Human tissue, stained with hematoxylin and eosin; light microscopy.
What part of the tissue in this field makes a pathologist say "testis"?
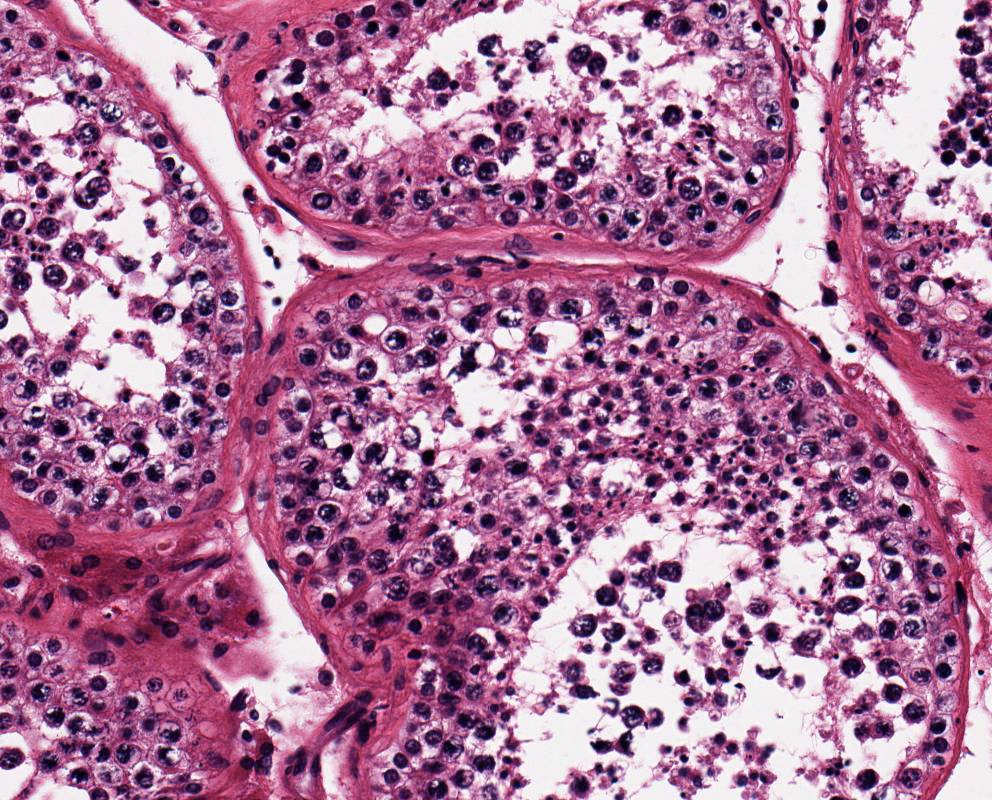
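Checking in order: the tissue is testis. First, each tubule is lined by an epithelium many cell layers thick, and many cells within it have large round nuclei with coarse, clumped dark chromatin. Second, a thin pink wall containing flattened elongated nuclei bounds each tubule.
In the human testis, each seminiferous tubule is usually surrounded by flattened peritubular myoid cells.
That wall goes with the name. Third, toward the middle of the central tubule lies a crowded cluster of small, very dark, condensed nuclei.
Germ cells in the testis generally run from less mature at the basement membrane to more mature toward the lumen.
That central cluster fits this order.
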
